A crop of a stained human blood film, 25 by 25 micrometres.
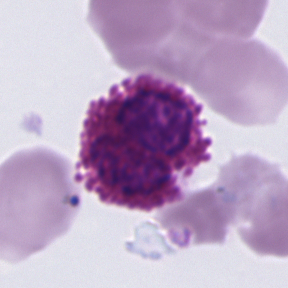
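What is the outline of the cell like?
Roughly round, about 12 micrometres across, with a bumpy edge where granules bulge at the rim.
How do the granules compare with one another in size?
They are of fairly even size.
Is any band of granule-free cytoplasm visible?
No clear band of granule-free cytoplasm is visible anywhere in the cell.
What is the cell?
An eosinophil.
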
